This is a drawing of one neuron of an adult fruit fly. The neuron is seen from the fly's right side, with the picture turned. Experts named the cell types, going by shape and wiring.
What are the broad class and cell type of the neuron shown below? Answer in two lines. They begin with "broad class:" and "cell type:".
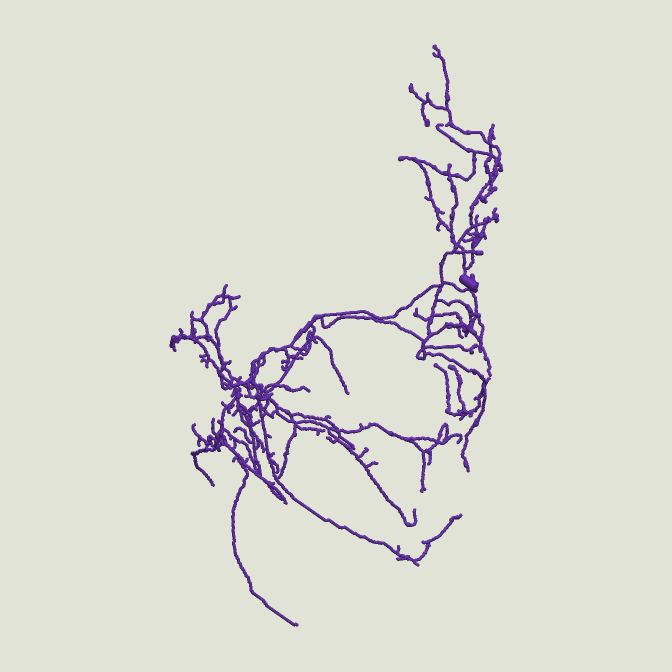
broad class: nerve-cord intrinsic neuron
cell type: INXXX245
